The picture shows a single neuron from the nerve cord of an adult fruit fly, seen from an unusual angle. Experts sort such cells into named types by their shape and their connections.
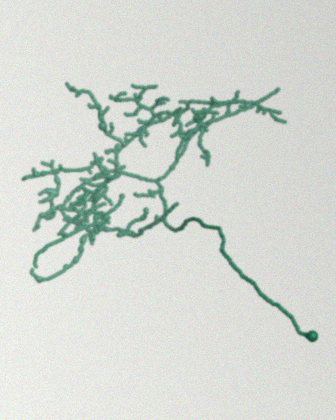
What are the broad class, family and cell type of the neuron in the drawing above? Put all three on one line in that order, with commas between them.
nerve-cord intrinsic neuron, hemilineage 03B, IN03B070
